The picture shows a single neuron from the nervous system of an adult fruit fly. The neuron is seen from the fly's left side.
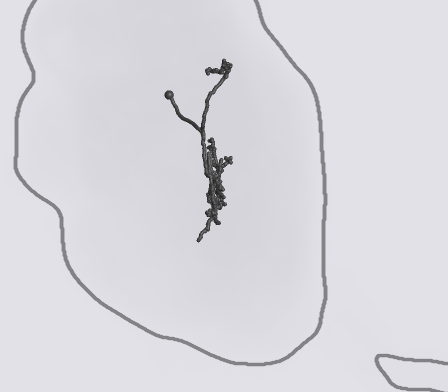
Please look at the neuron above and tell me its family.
LC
